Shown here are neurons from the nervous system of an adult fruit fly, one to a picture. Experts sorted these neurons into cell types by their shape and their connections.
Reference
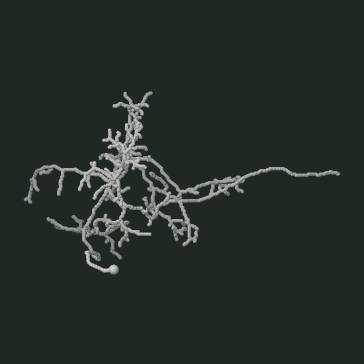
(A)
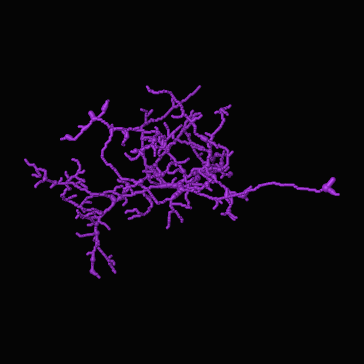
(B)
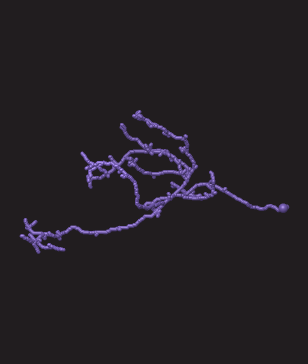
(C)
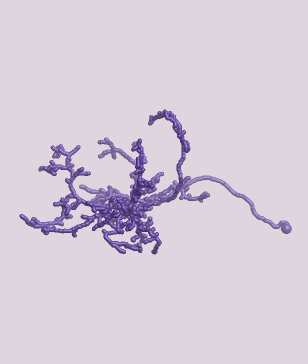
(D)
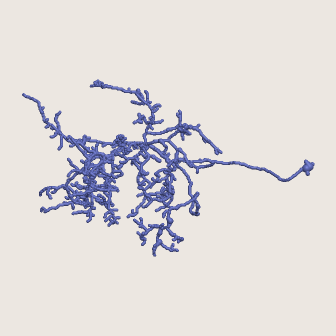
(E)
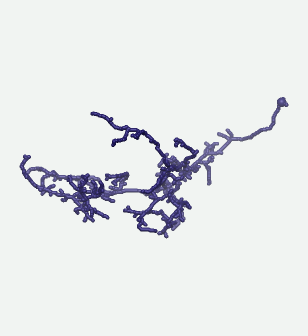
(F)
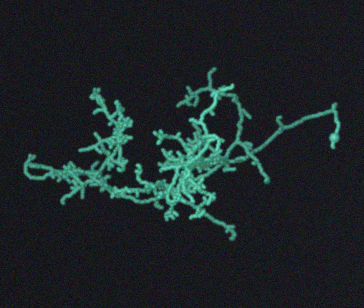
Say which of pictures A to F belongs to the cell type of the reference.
D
